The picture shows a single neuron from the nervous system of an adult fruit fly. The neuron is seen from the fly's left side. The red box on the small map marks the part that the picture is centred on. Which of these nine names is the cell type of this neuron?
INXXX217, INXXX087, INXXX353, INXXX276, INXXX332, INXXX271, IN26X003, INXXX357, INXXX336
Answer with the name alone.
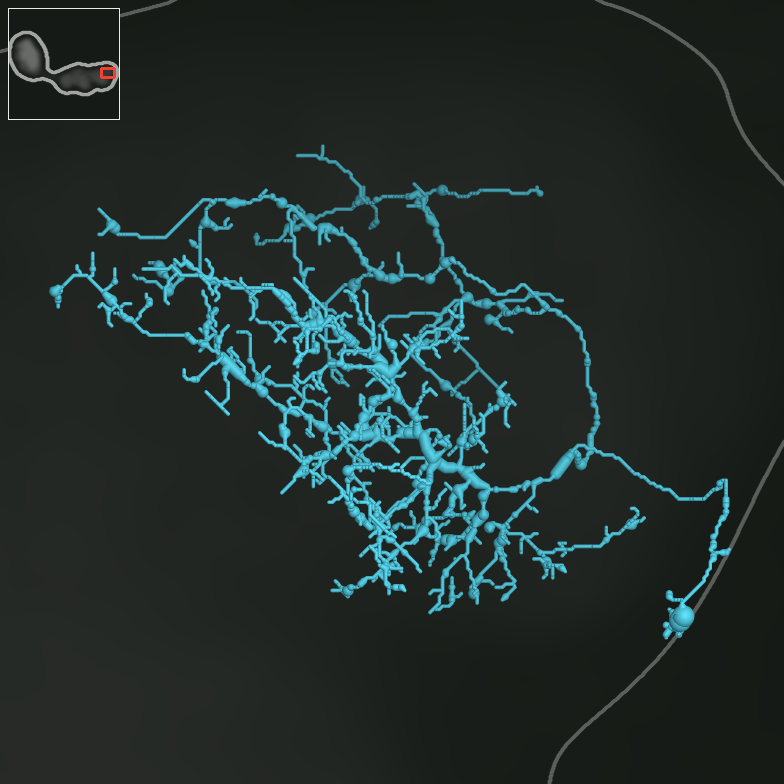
INXXX357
